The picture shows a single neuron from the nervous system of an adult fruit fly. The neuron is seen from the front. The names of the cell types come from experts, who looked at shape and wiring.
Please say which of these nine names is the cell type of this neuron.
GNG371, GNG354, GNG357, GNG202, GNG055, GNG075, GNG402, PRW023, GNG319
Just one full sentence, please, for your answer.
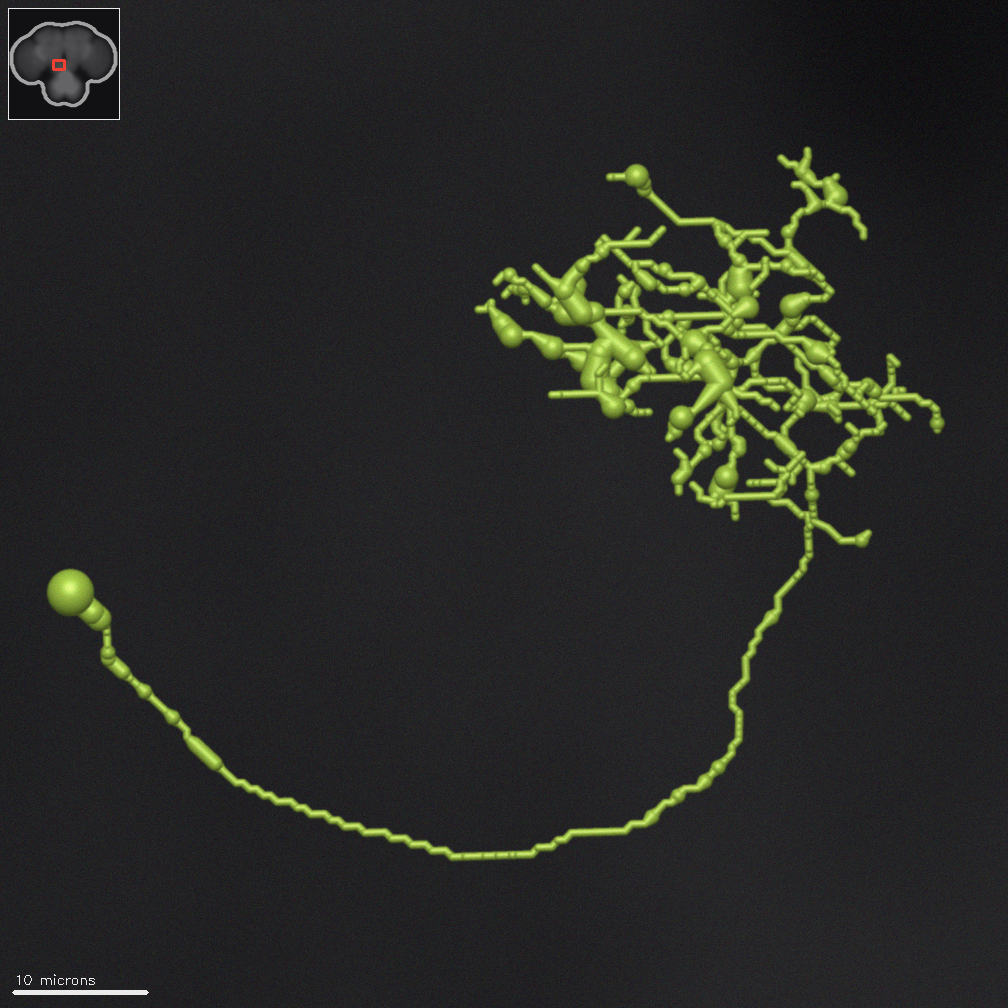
So far as cell type goes, this neuron is PRW023.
